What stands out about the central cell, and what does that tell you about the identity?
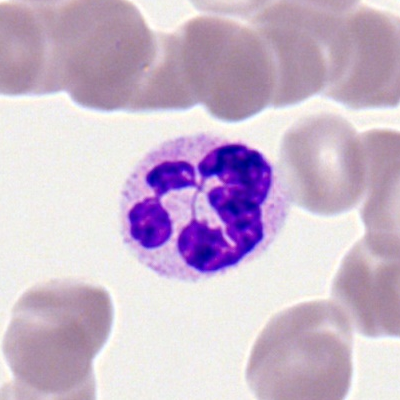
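Outline round, smooth. Nucleus split into several separate lobes; thin threads of nuclear material join some lobes near the cell centre. Chromatin dark purple, coarsely clumped. Segmented neutrophil.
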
